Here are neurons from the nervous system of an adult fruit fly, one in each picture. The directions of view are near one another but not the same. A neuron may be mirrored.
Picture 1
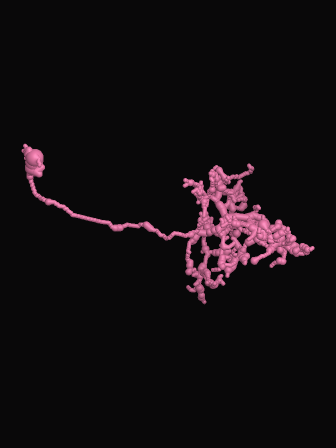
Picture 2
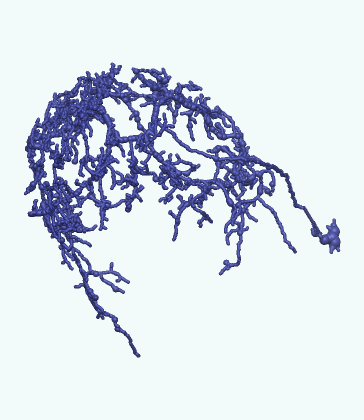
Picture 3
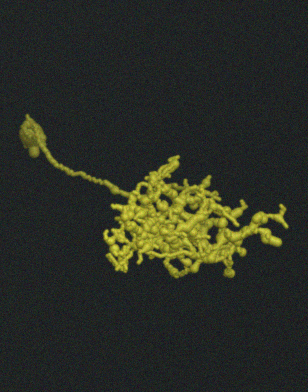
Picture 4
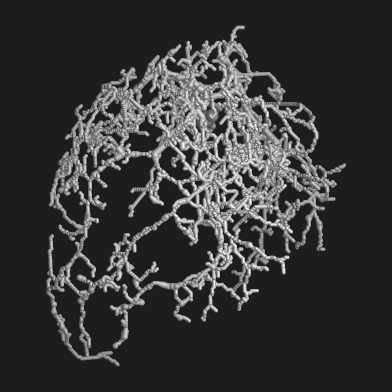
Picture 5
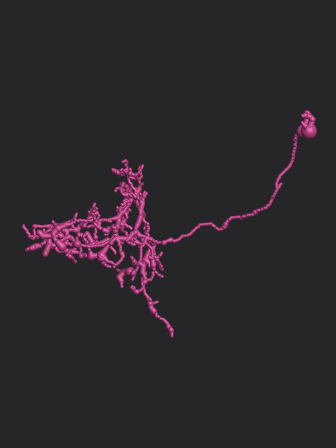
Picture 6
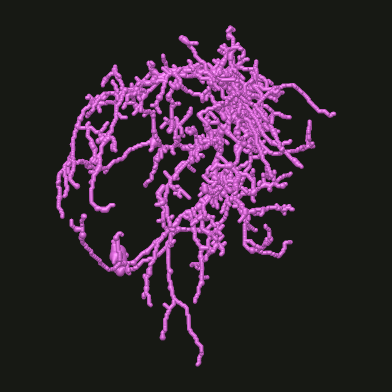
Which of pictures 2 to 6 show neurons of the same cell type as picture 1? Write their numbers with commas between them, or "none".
3, 5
